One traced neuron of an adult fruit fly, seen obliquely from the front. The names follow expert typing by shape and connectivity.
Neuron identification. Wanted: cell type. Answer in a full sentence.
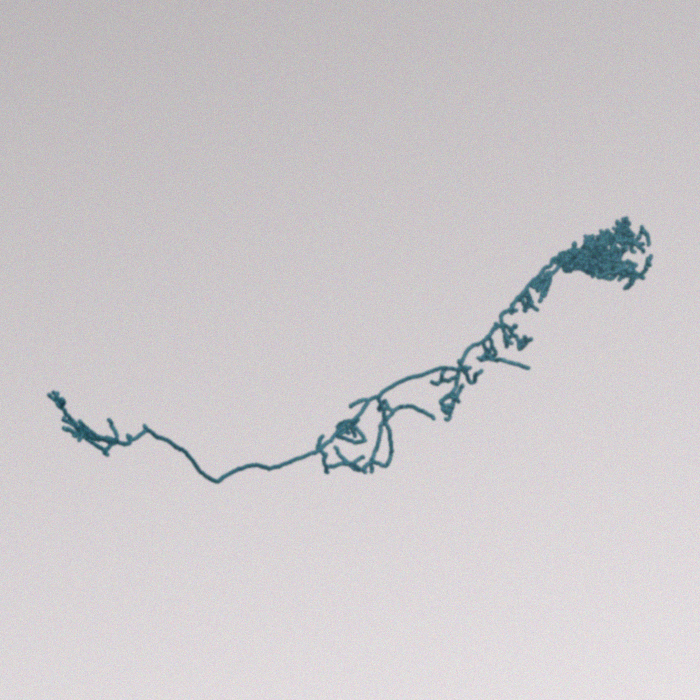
The cell type is ANXXX084.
